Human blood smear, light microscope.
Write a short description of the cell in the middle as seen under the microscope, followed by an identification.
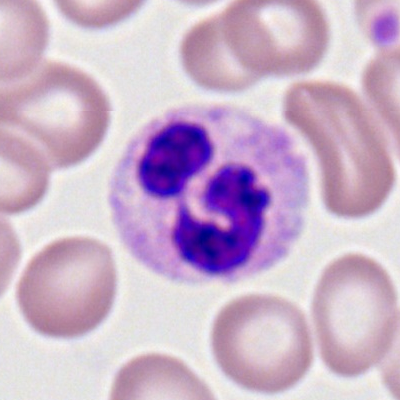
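Take your time and follow the outline round: it is round and smooth. Now the nucleus, which is divided into more than one lobe. Look closely and the cytoplasm shows fine, faint lilac granules, with no vacuoles. This is a segmented neutrophil.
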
